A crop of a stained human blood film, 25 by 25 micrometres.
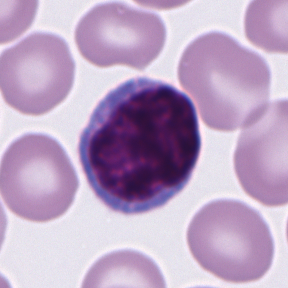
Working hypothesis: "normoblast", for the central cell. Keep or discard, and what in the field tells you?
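Outline oval and smooth; cell about 12 by 10 micrometres, about 1.5 times as wide as a red cell lying whole in view. Nucleus a single oval mass without lobes, about 11 by 9 micrometres, filling about 70% of the cell's area. Chromatin dark purple, coarsely clumped; no nucleoli. No granules or vacuoles in the cytoplasm.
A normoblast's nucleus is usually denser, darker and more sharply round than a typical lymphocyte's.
This nucleus is oval, which counts against normoblast.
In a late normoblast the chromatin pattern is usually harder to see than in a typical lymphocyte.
Here the coarse clumping is plain, again against normoblast.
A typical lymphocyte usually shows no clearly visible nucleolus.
The lack of nucleoli agrees with typical lymphocyte. Verdict: typical lymphocyte, not normoblast.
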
